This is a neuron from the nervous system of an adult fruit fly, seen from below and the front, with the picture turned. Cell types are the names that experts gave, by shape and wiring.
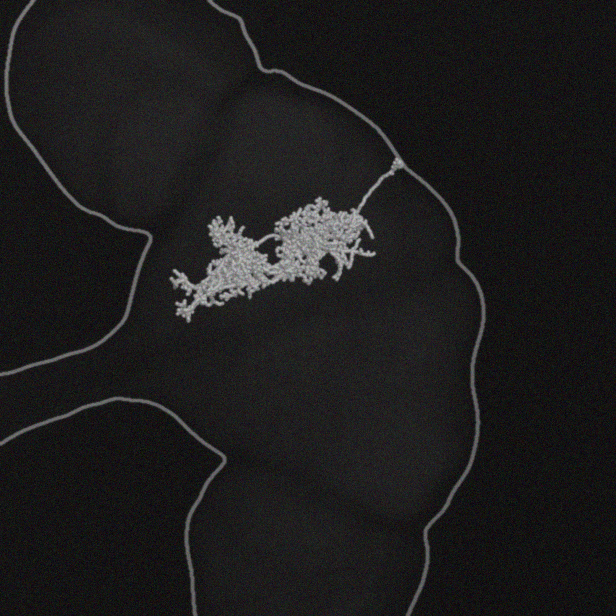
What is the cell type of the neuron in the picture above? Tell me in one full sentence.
The neuron here is of the cell type LAL018.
